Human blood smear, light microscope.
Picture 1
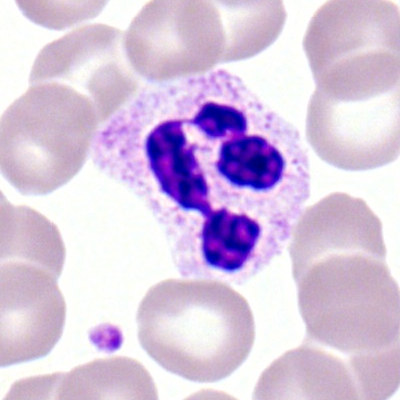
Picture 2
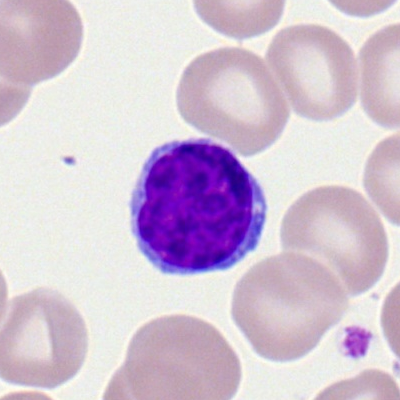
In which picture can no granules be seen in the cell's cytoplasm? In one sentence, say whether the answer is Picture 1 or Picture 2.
The cell seen in picture 2 shows no granules in its cytoplasm.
